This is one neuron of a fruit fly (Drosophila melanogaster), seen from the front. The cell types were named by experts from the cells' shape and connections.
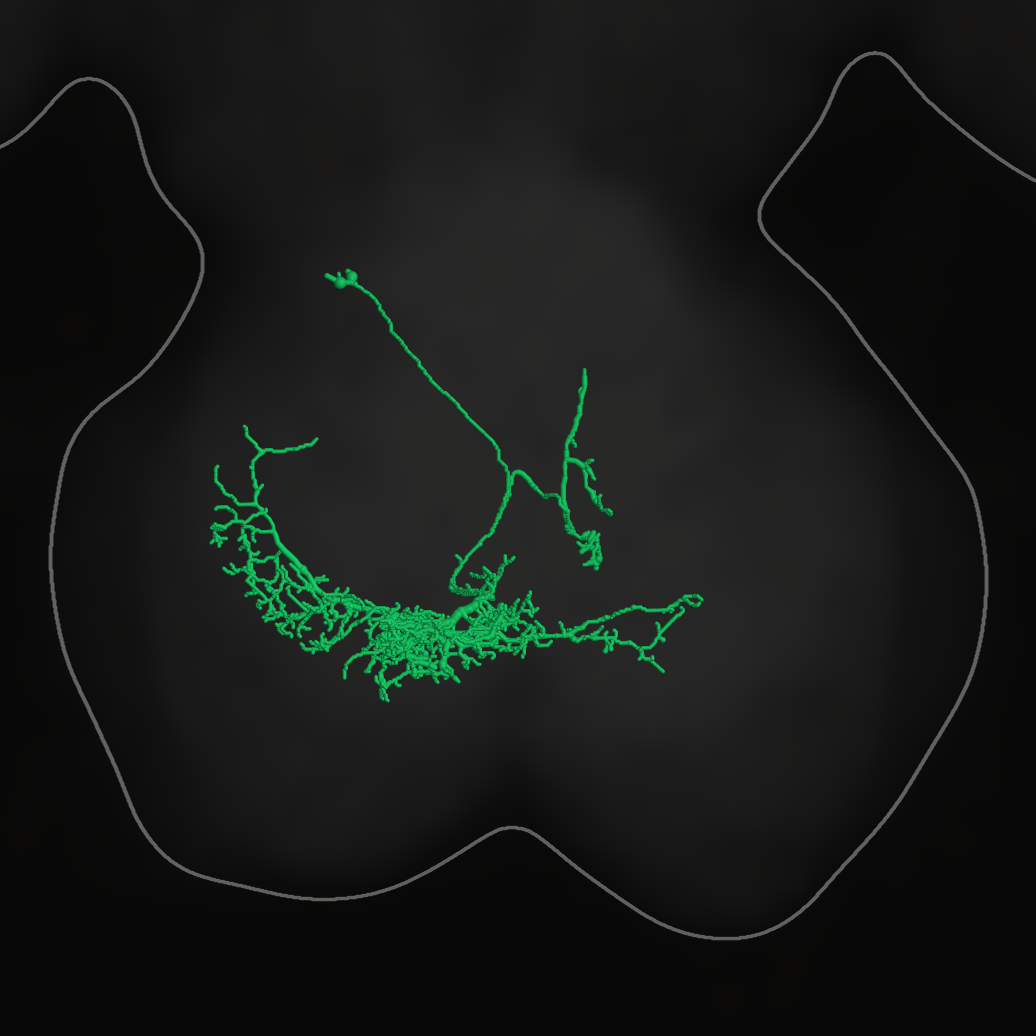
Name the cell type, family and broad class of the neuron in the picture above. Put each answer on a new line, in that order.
IN23B006
hemilineage 23B
nerve-cord intrinsic neuron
